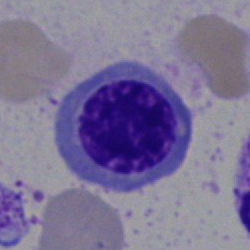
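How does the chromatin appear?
Coarse and clumped.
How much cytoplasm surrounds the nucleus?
A moderate rim, all the way around.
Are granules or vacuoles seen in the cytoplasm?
Neither is visible.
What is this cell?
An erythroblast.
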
